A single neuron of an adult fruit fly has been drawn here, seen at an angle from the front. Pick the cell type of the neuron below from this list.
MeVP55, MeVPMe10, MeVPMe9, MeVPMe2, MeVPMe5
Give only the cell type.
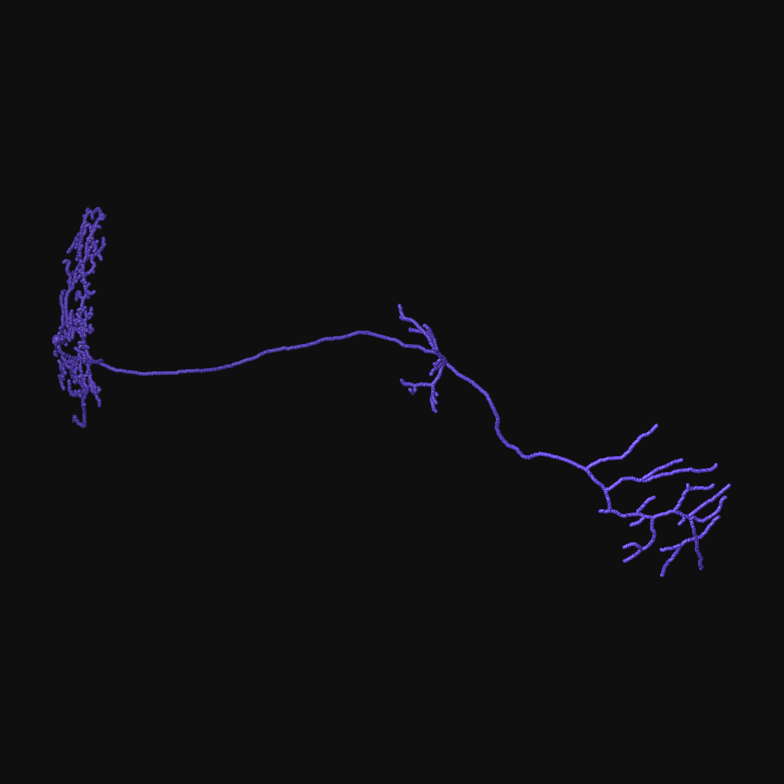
MeVPMe5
